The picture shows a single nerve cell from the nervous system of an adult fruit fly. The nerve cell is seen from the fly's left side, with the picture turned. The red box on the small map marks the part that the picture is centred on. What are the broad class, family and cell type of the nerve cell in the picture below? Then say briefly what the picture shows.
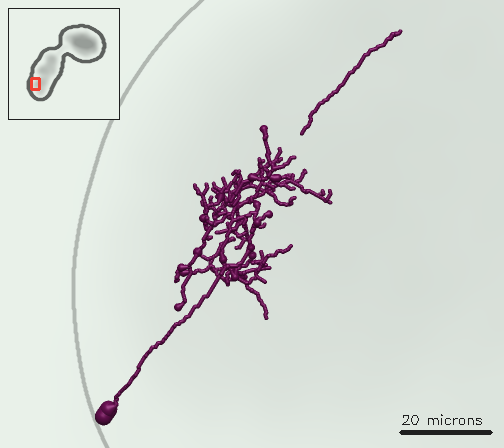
Its broad class is nerve-cord intrinsic neuron. Its family is hemilineage 01B. It is of cell type IN01B081. The cell body is at the lower left of the picture. By the scale bar it is about 85 microns tall in this view. Dozens of branch ends can be seen.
